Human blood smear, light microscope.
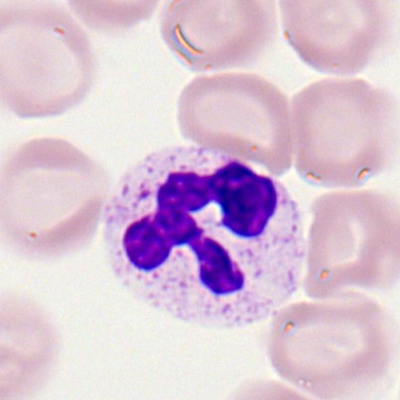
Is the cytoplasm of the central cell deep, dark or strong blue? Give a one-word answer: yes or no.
No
